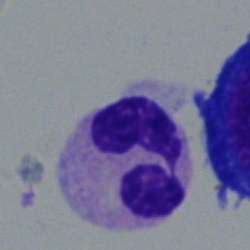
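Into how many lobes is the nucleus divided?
Two lobes.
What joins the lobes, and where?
A thin strand, on the right side.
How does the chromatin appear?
Dense, staining dark purple, set against pale pinkish-lilac cytoplasm.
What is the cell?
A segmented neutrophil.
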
